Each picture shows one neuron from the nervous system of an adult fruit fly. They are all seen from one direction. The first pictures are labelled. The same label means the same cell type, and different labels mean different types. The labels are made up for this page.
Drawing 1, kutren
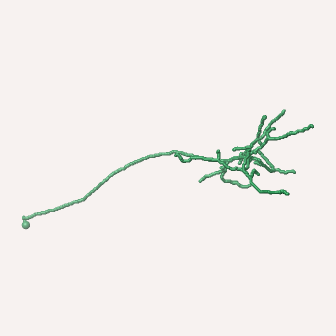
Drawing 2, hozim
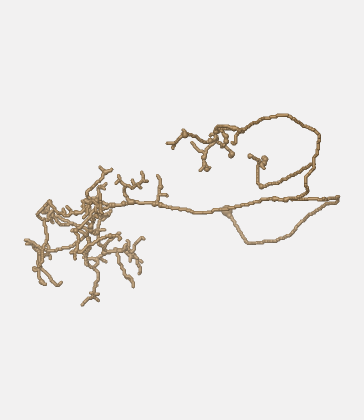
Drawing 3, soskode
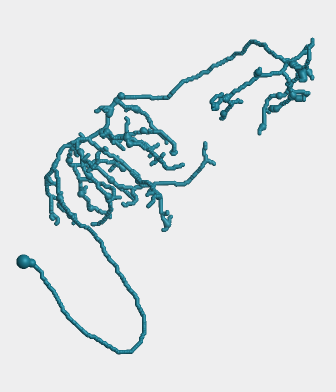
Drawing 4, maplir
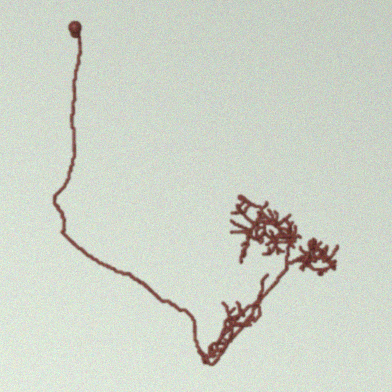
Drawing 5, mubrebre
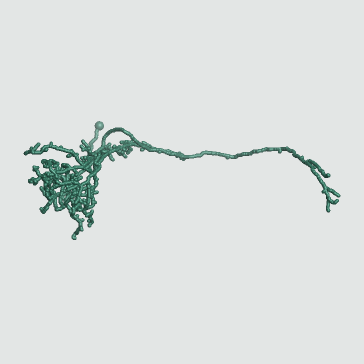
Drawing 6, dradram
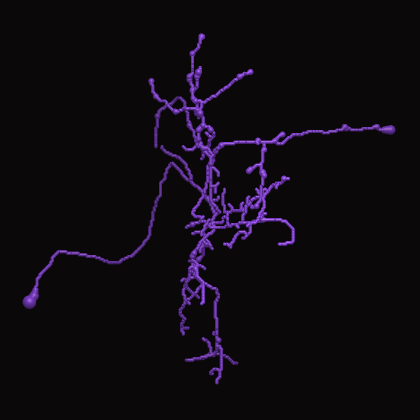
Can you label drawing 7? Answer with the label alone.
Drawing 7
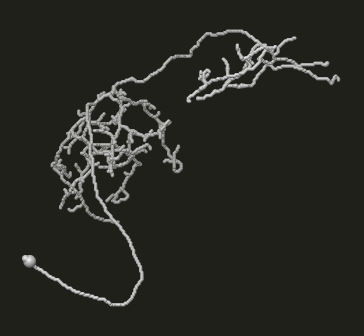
soskode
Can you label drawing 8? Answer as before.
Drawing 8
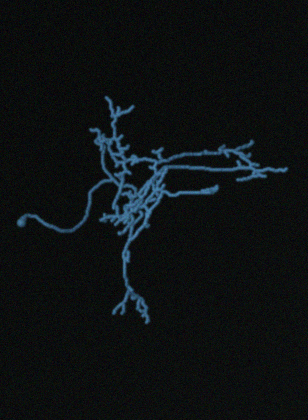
dradram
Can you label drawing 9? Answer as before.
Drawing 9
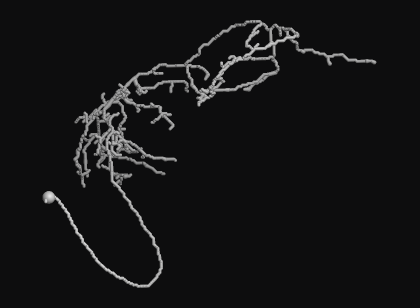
soskode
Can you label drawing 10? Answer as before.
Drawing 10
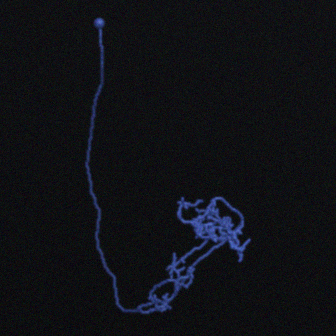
maplir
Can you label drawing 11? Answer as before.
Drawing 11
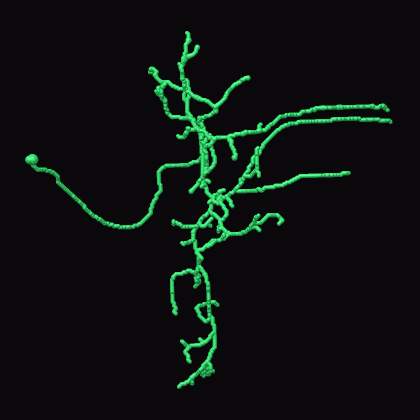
dradram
